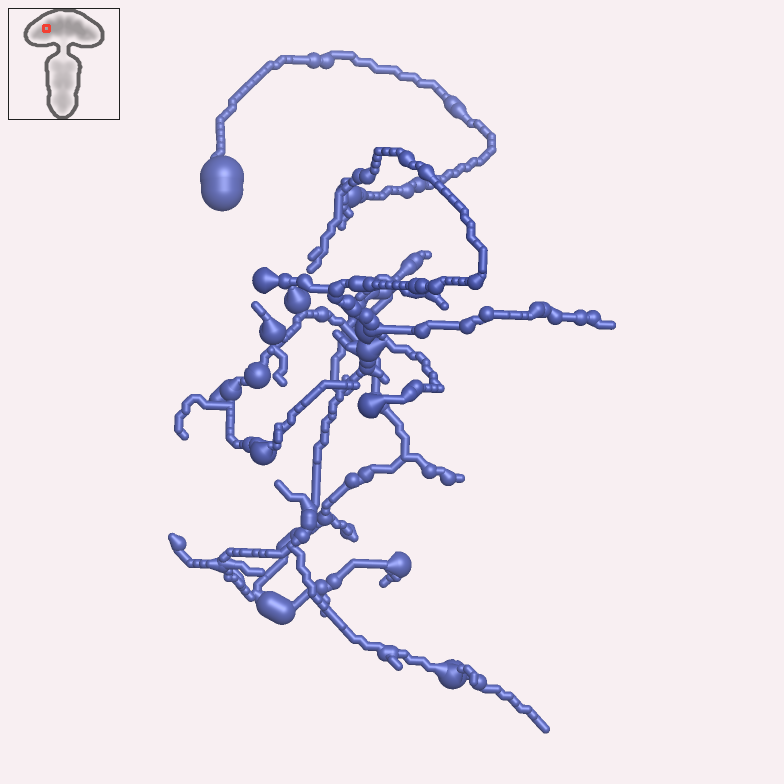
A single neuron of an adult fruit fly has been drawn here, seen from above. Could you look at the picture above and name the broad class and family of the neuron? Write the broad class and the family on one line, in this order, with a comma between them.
central-brain intrinsic neuron, hemilineage LHl1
